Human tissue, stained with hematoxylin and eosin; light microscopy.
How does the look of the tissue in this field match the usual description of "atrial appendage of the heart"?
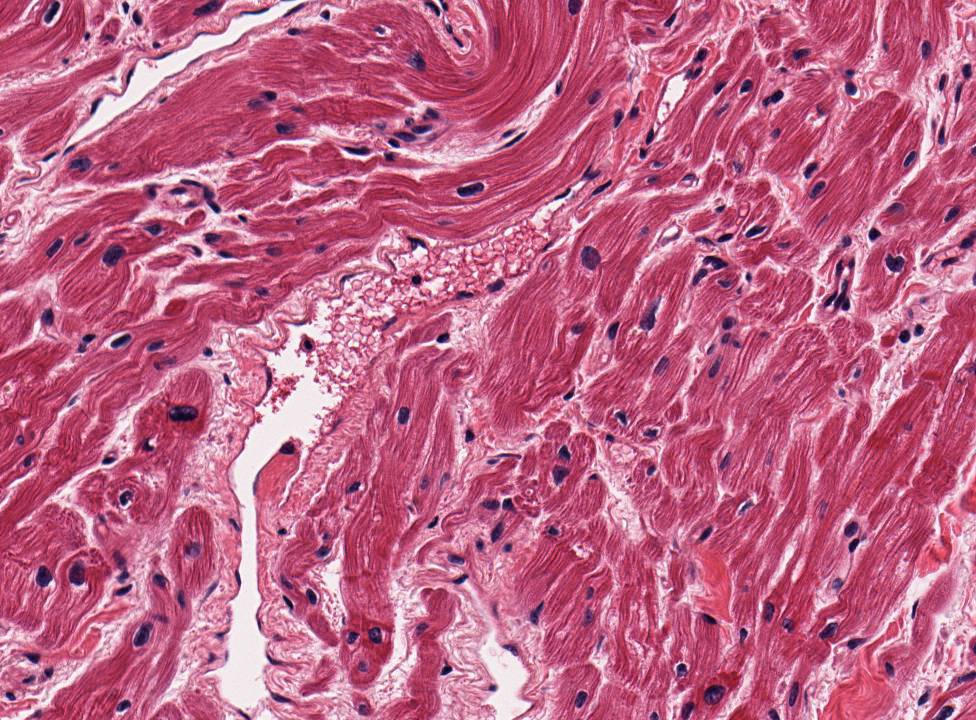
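This field is atrial appendage of the heart, filled throughout by pink-staining muscle fibres running in differing directions: they sweep in a curve across the top and run obliquely in the lower right.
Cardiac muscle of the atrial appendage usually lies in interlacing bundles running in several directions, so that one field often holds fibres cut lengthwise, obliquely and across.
The mixed fibre directions seen here agree with that pattern. The fibres also branch and join their neighbours instead of lying as separate unbranched cylinders. Near the centre, a small vascular space holds a cluster of red blood cells, and thin strands of pale loose connective tissue with small, dark, elongated nuclei run between the fibres.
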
